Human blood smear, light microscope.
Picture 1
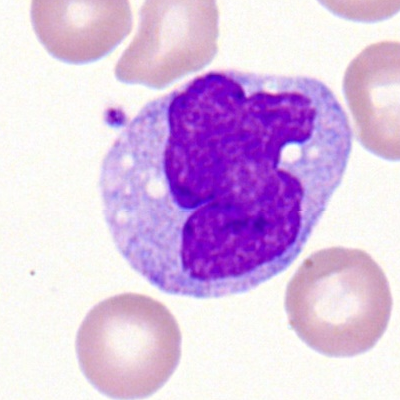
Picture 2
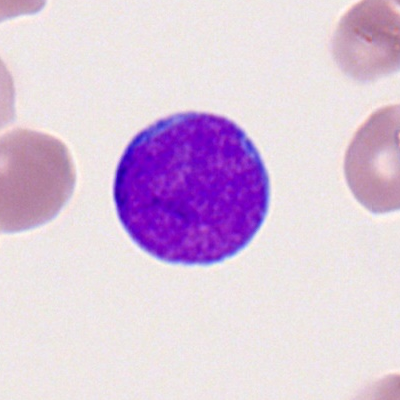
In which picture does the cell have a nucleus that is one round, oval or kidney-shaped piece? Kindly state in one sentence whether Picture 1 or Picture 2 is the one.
The nucleus forms one compact round, oval or kidney-shaped piece in picture 2.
